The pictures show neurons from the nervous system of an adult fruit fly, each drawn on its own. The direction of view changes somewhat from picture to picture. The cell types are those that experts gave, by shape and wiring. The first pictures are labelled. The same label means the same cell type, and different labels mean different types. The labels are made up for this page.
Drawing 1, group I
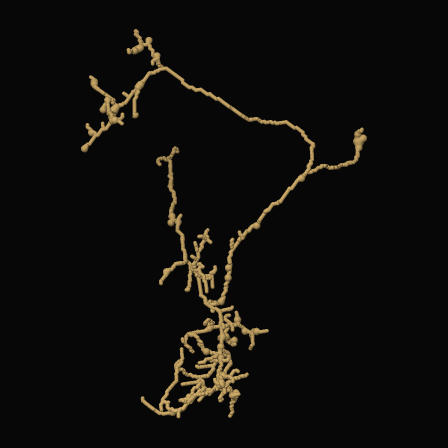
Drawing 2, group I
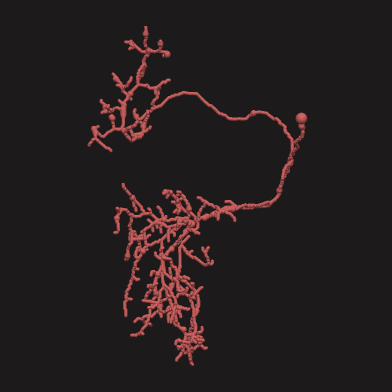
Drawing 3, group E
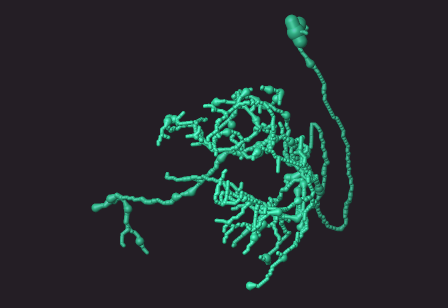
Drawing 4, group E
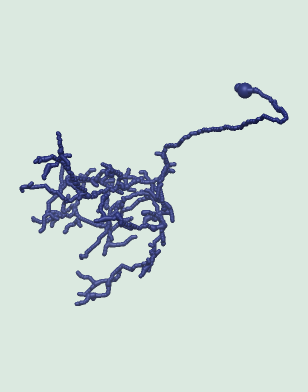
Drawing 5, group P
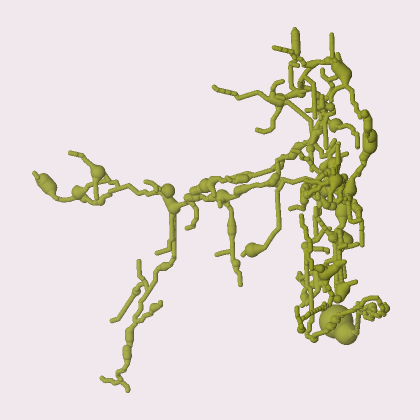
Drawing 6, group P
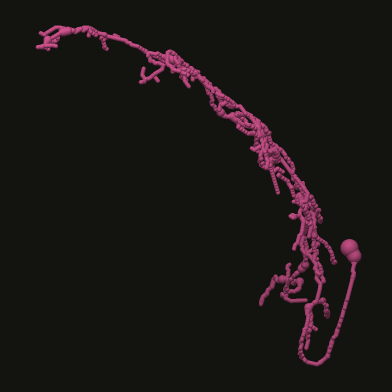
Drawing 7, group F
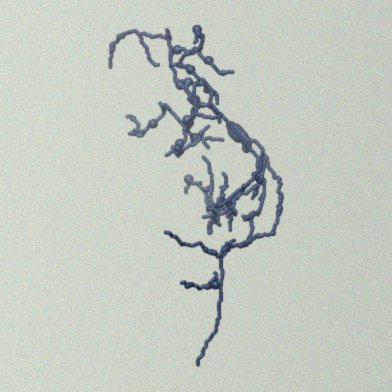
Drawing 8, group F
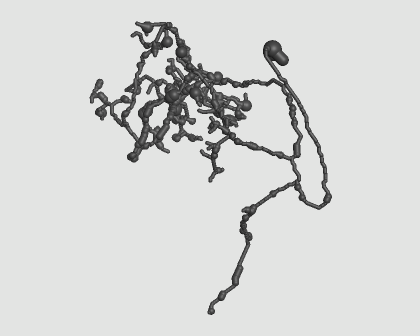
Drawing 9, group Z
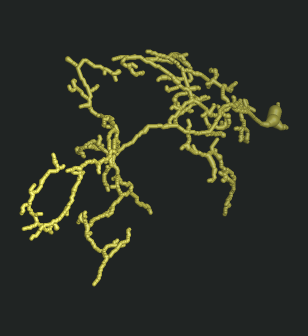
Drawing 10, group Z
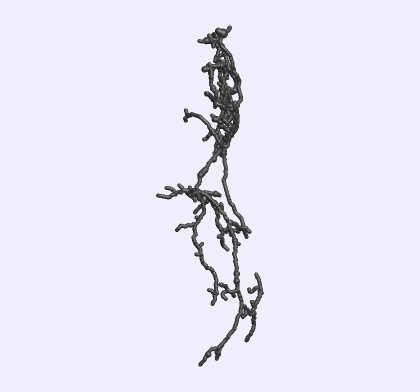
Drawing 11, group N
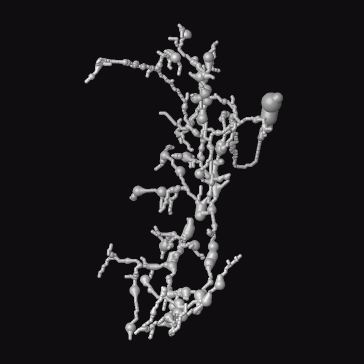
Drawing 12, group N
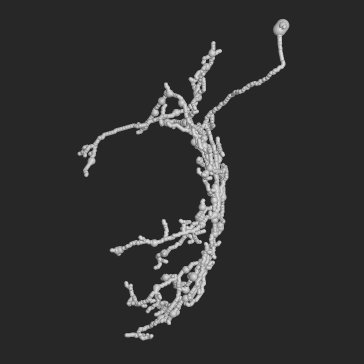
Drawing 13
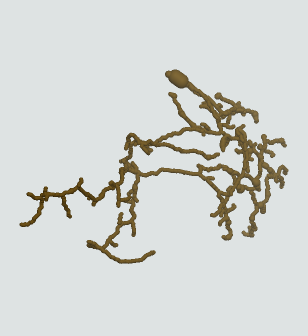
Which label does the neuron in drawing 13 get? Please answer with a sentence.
It belongs to group Z.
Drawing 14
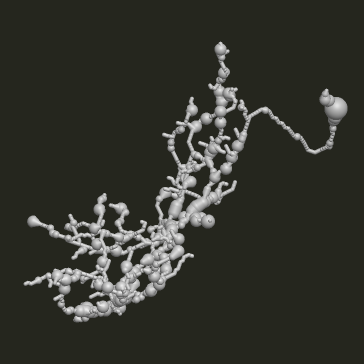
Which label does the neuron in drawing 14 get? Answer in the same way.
It belongs to group N.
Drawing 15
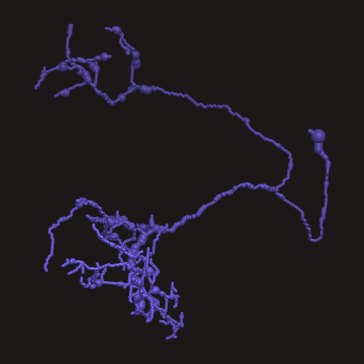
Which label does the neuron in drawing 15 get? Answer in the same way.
It belongs to group I.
